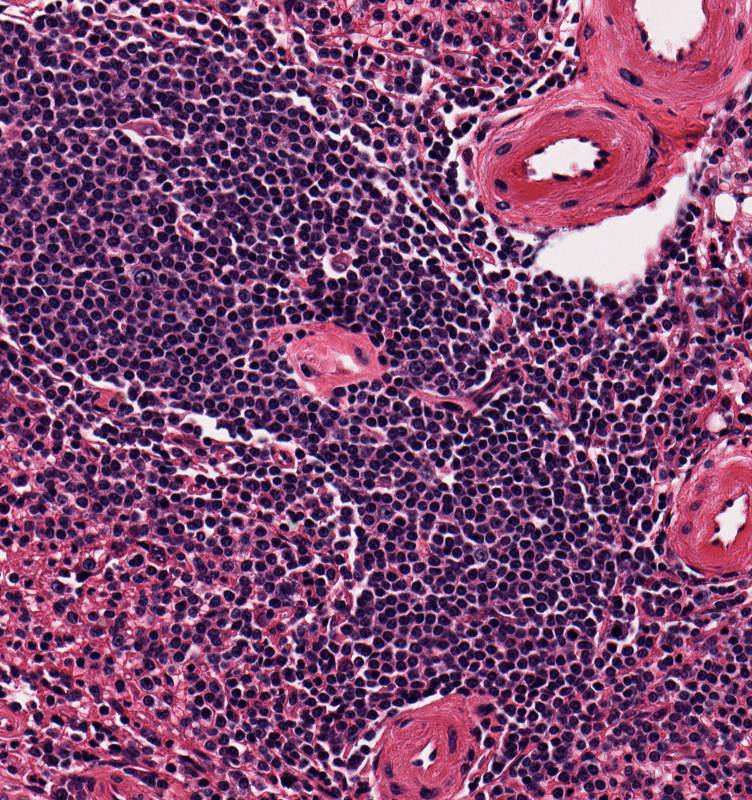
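Spleen, haematoxylin and eosin. A dense, crowded sheet of small lymphocytes, with round dark nuclei and scant cytoplasm, fills most of the field. Thick-walled vessels with bright pink walls and small lumens lie along the right side and bottom edge. Near the centre, a small vessel with a pink wall is surrounded by lymphocytes.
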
